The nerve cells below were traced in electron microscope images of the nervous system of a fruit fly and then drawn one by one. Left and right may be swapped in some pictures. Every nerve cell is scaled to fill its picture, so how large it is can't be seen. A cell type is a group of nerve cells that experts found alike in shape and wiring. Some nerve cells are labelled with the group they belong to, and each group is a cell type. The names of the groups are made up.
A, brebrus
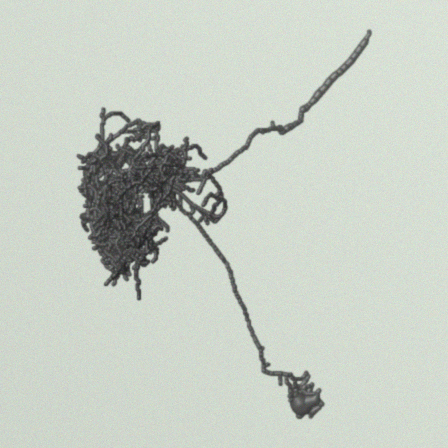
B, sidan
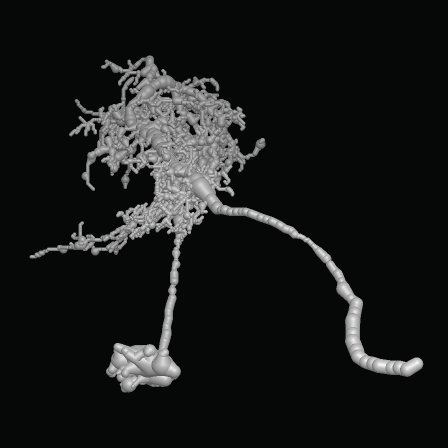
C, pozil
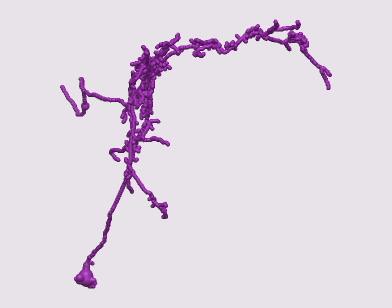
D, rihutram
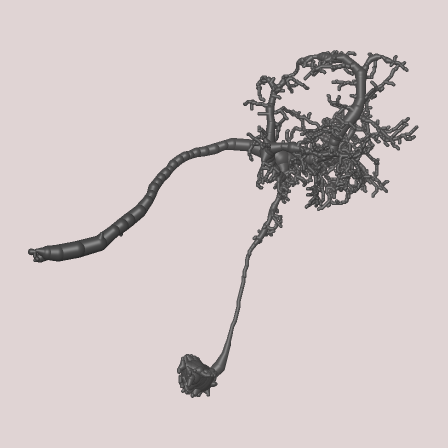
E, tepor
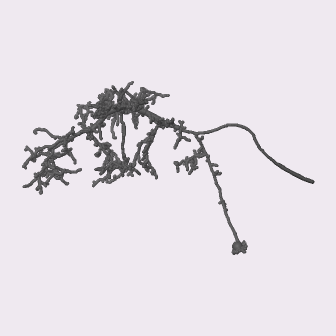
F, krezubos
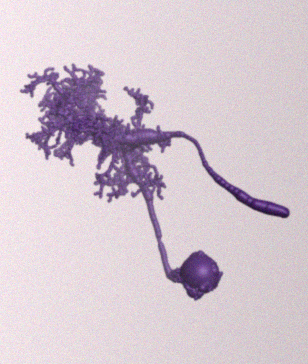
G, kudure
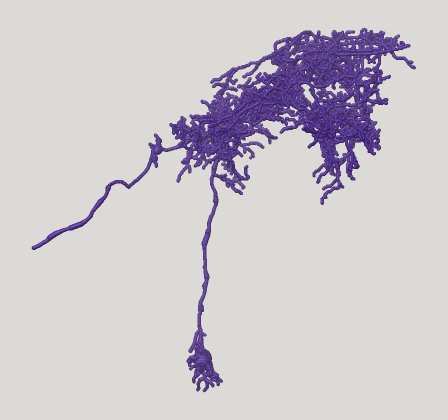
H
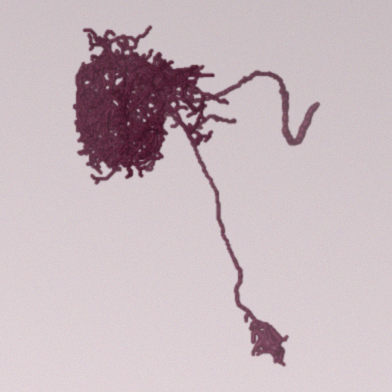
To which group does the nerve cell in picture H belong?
brebrus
